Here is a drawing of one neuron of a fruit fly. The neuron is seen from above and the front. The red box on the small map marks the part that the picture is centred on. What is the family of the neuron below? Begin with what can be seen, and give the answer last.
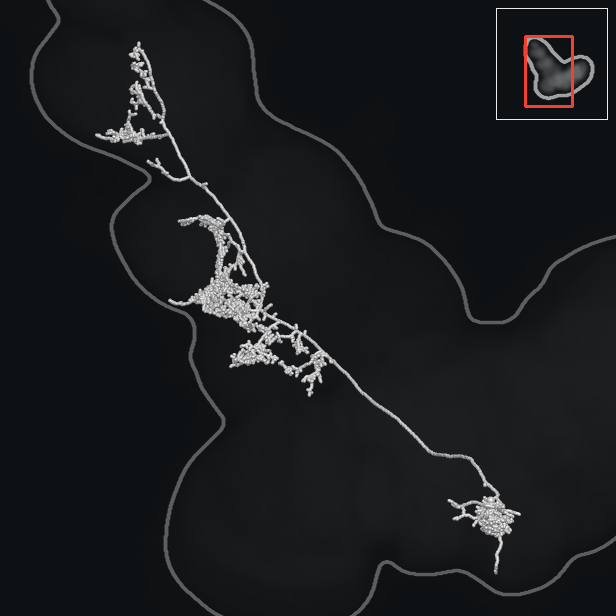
In this view it is taller than it is wide. It is an ascending neuron. Its family is hemilineage 09B.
